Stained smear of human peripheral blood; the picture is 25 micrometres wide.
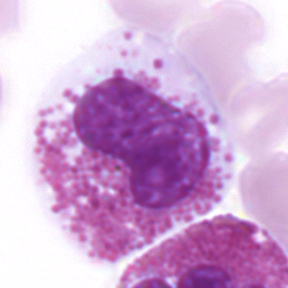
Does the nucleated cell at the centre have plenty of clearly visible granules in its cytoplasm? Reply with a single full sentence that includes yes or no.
Yes, what is seen in its cytoplasm is many granules.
